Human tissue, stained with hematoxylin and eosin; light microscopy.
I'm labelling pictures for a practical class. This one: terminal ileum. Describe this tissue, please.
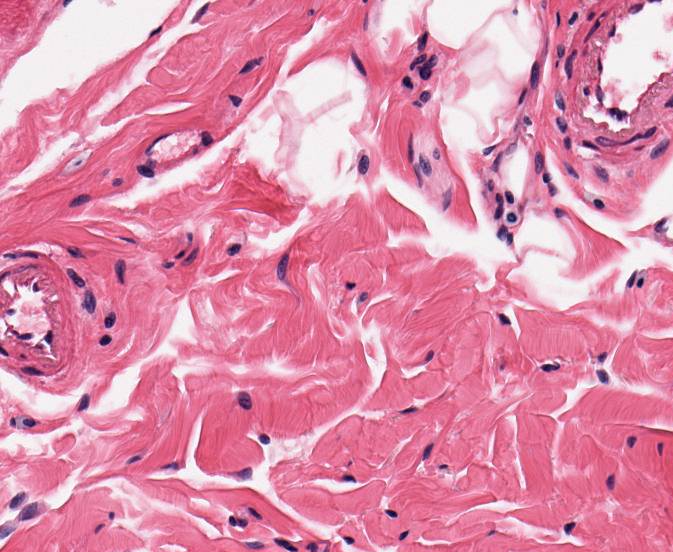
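Interlacing bundles of pink fibrillar tissue fill this field, running in many different directions. Small, dark nuclei, mostly elongated or oval, lie scattered among the bundles. Notice the small thick-walled vessel with a round lumen at the left edge, about midway down. A second thick-walled vessel sits in the upper right corner.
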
